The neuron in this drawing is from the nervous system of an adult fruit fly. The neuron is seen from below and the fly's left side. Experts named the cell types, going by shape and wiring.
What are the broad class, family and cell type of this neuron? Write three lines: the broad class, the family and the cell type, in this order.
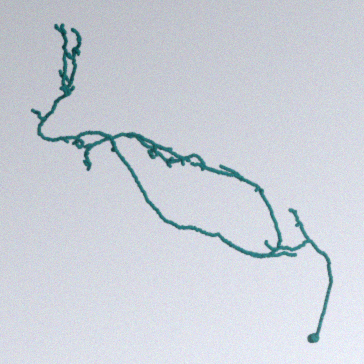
central-brain intrinsic neuron
hemilineage SLPpl1
SMP220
